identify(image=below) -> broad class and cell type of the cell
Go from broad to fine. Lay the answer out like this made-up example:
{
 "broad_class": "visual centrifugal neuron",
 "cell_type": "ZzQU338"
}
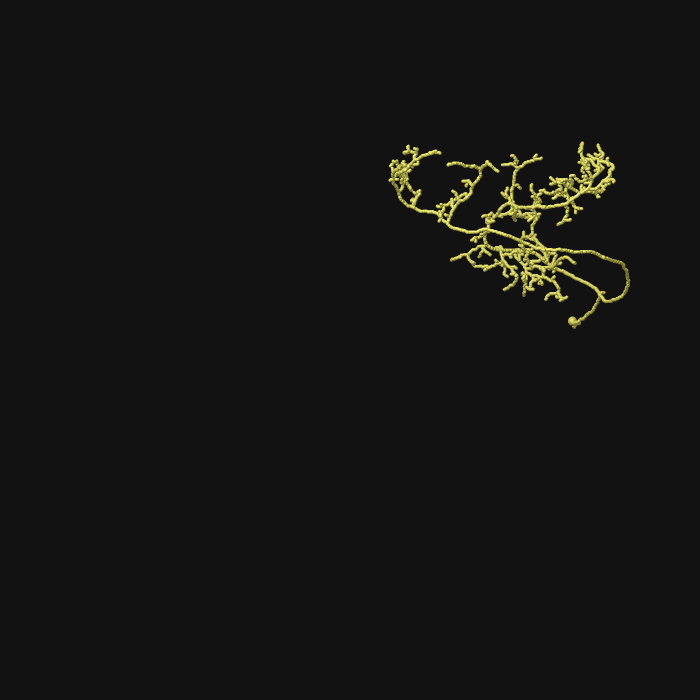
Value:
{
 "broad_class": "central-brain intrinsic neuron",
 "cell_type": "SMP580"
}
